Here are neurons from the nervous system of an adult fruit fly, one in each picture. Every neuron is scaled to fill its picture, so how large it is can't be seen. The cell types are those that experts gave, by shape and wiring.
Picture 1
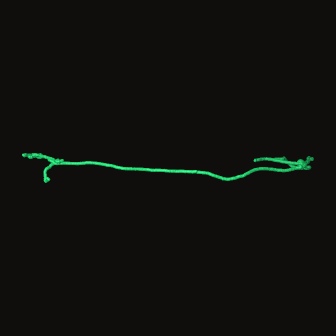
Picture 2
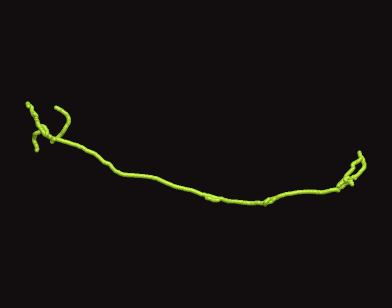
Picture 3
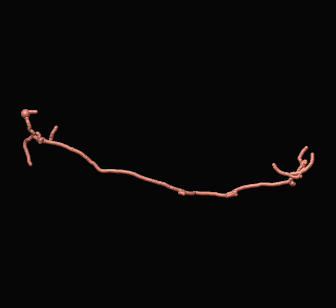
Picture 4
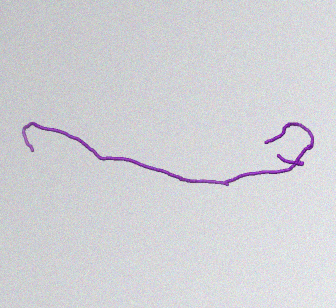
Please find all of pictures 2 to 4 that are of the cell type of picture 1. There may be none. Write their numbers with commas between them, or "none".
2, 3, 4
